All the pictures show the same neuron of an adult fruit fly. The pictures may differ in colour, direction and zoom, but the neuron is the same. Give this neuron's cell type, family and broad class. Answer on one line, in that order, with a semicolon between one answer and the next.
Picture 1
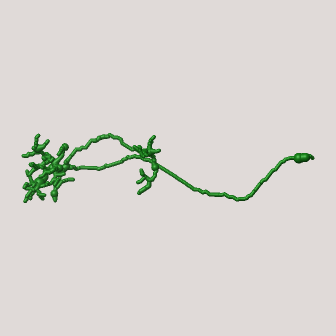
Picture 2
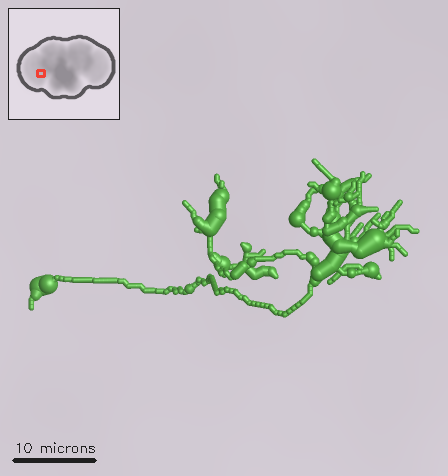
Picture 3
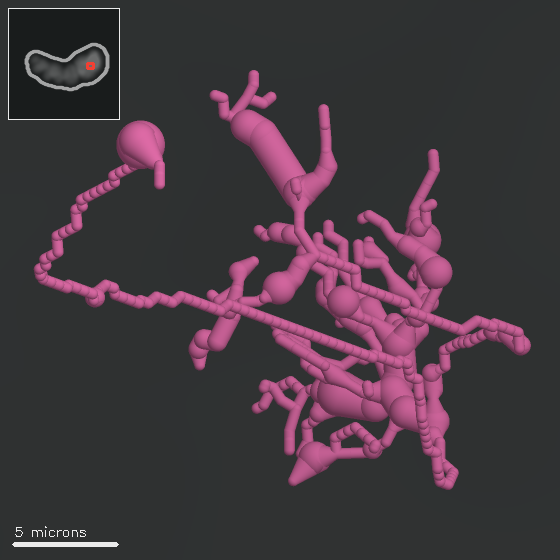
T5b; T; optic-lobe intrinsic neuron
